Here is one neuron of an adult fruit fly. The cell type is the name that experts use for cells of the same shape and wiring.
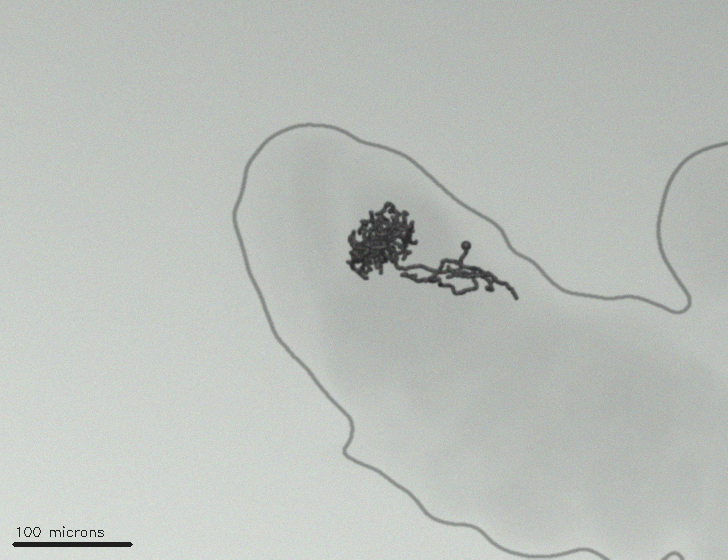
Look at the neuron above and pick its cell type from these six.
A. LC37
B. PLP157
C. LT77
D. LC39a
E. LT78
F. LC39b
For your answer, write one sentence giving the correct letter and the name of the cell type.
The kind of cell the neuron is, LC39a, is given in option D.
